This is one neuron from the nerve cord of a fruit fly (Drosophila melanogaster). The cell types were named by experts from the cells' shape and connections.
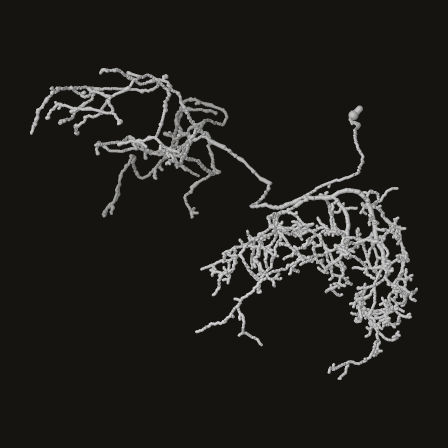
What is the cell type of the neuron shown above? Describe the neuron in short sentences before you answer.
The picture shows dozens of branch ends. As drawn here it is about as wide as it is tall. Its broad class is nerve-cord intrinsic neuron. Its cell type is IN19B030.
